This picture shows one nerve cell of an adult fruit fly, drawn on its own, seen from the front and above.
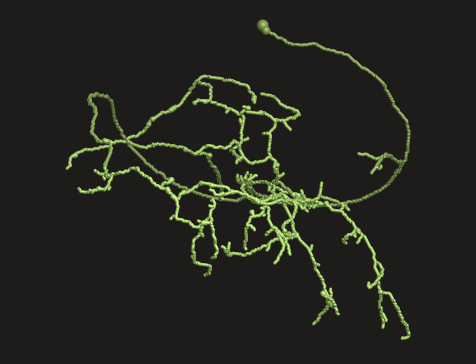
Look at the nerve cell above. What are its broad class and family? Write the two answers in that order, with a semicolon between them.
nerve-cord intrinsic neuron; hemilineage 19B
